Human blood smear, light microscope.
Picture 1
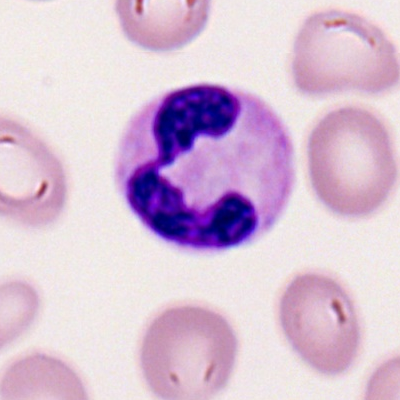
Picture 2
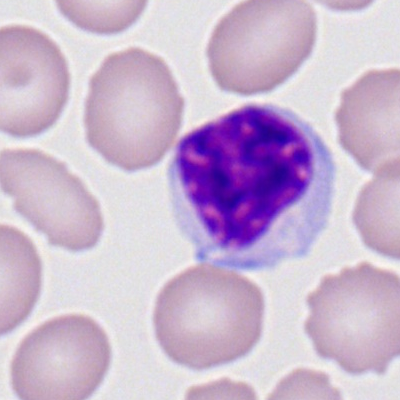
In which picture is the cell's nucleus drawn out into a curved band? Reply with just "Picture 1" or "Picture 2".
Picture 1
